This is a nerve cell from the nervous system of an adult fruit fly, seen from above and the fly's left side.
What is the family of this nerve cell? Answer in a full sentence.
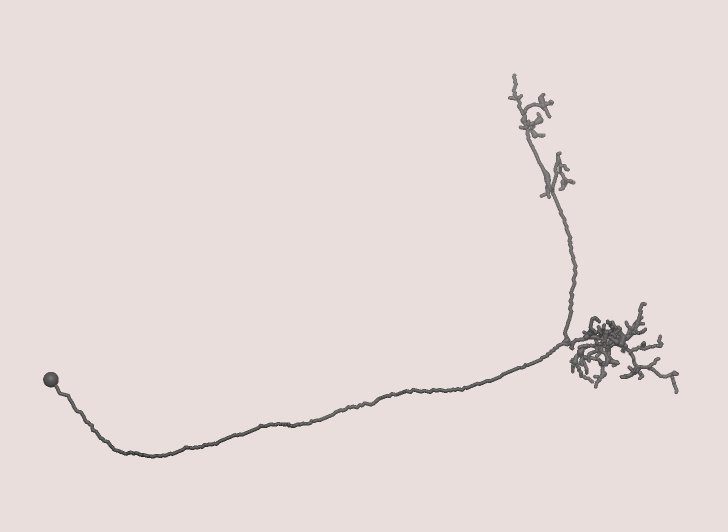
The family is TmY.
